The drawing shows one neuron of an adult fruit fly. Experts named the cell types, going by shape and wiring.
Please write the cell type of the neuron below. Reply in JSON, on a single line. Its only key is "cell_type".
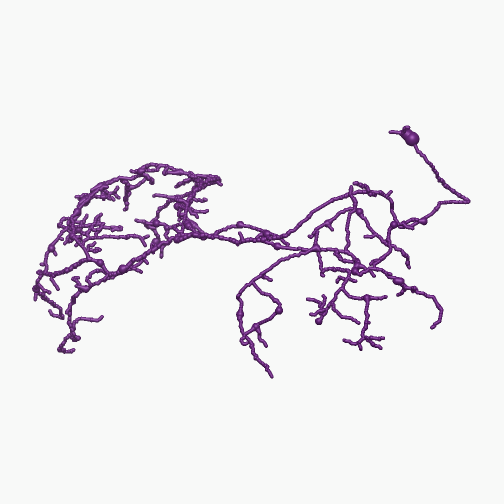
{"cell_type": "LHPD4e1_b"}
